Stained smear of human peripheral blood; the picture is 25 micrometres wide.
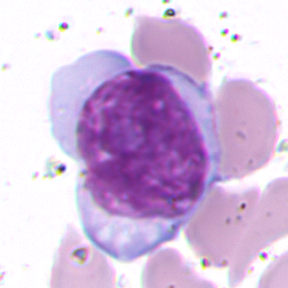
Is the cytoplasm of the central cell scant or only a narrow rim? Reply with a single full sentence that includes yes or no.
Yes, the nucleus of this cell fills most of it.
